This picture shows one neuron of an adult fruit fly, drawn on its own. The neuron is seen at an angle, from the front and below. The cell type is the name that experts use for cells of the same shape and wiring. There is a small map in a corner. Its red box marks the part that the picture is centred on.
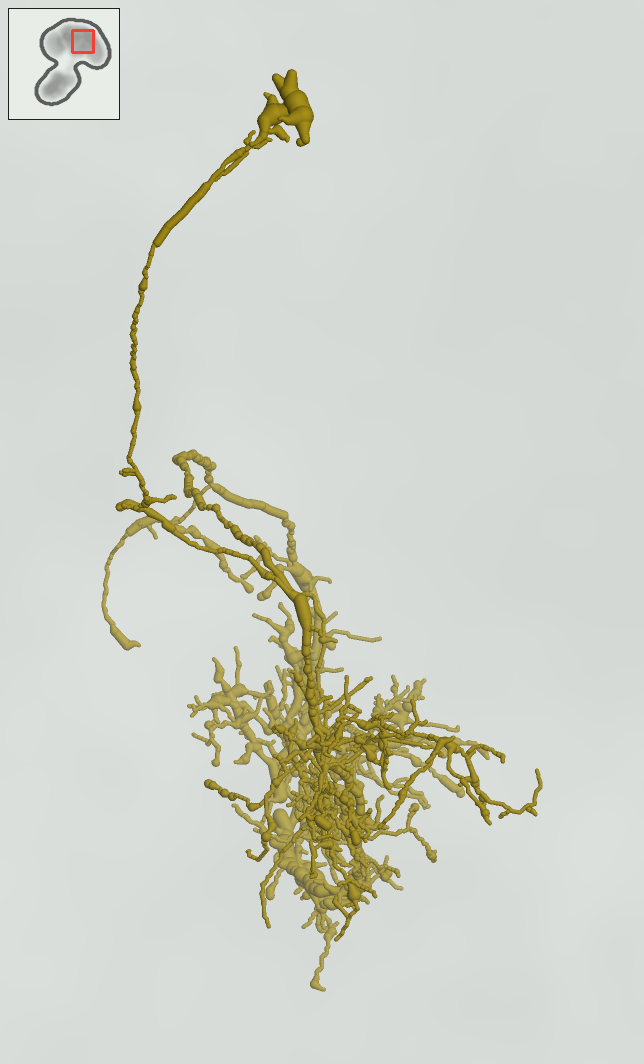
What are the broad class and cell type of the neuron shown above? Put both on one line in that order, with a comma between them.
central-brain intrinsic neuron, PS098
